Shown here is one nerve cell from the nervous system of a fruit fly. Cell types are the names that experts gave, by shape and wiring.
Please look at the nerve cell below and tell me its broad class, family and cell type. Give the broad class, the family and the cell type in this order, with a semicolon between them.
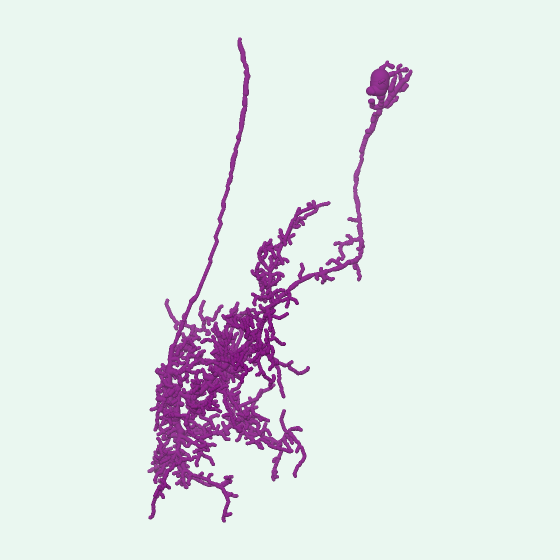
motor neuron of the nerve cord; hemilineage 03B; MNad35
